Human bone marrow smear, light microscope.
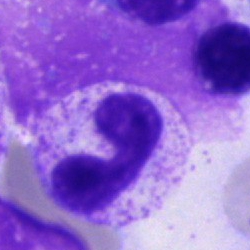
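Band neutrophil, central cell, stained bone marrow smear. Nucleus: single curved band, bent like a hook, not split into separate lobes. Chromatin dense, dark purple throughout. Cytoplasm plentiful, pale lilac, small purple granules scattered through all of it.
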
